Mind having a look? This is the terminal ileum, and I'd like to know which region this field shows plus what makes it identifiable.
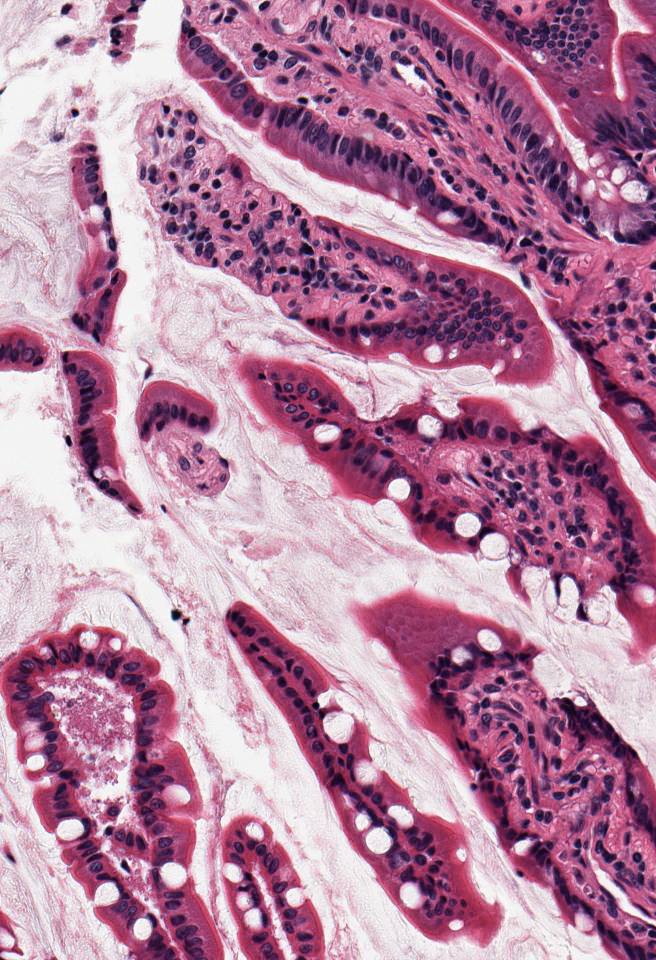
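Answer: intestinal villus. The projections are lined by a single layer of tall columnar cells with elongated nuclei toward the base, goblet cells scattered among them as round, clear, unstained vacuoles, and a bright pink brush border on the luminal surface.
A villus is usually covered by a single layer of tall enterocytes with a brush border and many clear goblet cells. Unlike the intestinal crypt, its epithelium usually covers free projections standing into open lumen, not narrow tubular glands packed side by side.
The spaces between the projections hold pale pink, wispy, stringy material.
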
